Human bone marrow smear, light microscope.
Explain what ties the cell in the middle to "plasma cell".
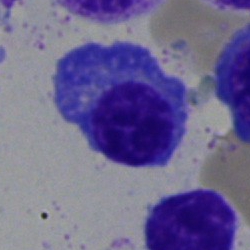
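Look first at where the cytoplasm lies: it is abundant and gathered mostly to the upper left of the nucleus, so the nucleus is set away from the centre.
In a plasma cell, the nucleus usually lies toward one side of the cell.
That placement goes well with the name plasma cell.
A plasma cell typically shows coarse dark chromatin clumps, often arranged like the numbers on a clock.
The chromatin here is dense and dark purple, which fits that darkness. Now trace the edge: the outline is irregular, with broad rounded bulges. And in the cytoplasm, no distinct granules are seen.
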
